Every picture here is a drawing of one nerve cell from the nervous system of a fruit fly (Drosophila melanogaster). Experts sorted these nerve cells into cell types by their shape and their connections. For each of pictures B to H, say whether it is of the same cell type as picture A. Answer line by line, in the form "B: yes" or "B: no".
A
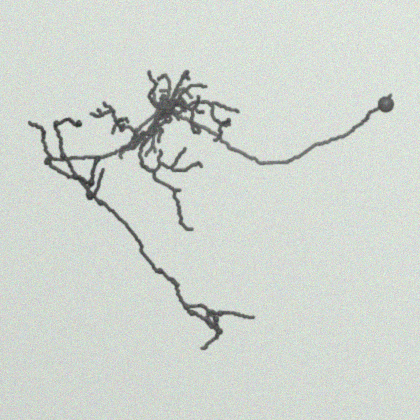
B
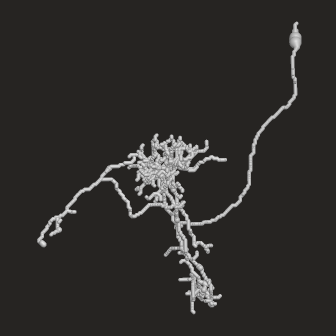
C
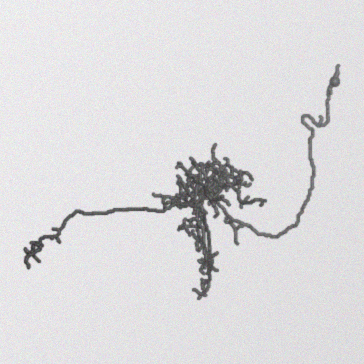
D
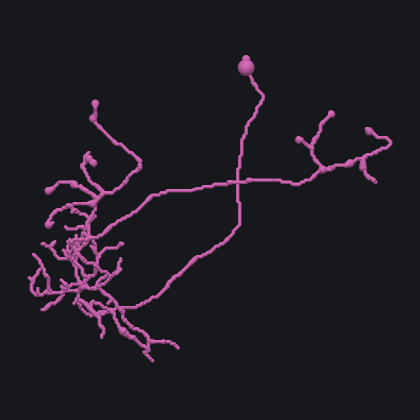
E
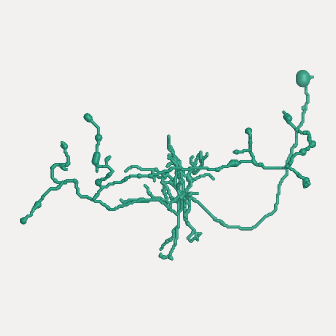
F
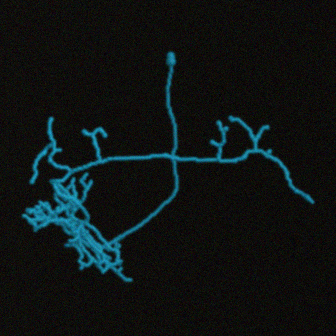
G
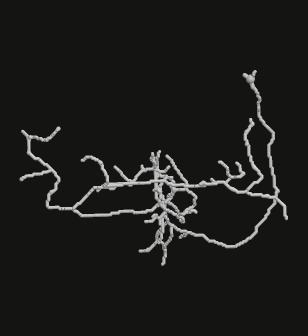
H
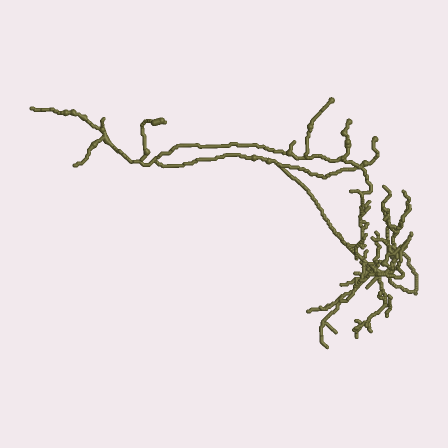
B: no
C: no
D: yes
E: yes
F: no
G: yes
H: no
